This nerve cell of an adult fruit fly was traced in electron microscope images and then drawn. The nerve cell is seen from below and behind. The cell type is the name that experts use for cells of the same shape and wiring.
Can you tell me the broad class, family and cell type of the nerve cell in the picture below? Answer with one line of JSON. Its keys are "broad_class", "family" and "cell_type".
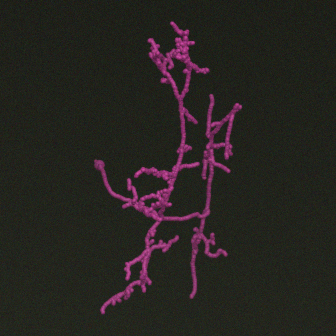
{"broad_class": "nerve-cord intrinsic neuron", "family": "hemilineage 18B", "cell_type": "IN18B037"}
